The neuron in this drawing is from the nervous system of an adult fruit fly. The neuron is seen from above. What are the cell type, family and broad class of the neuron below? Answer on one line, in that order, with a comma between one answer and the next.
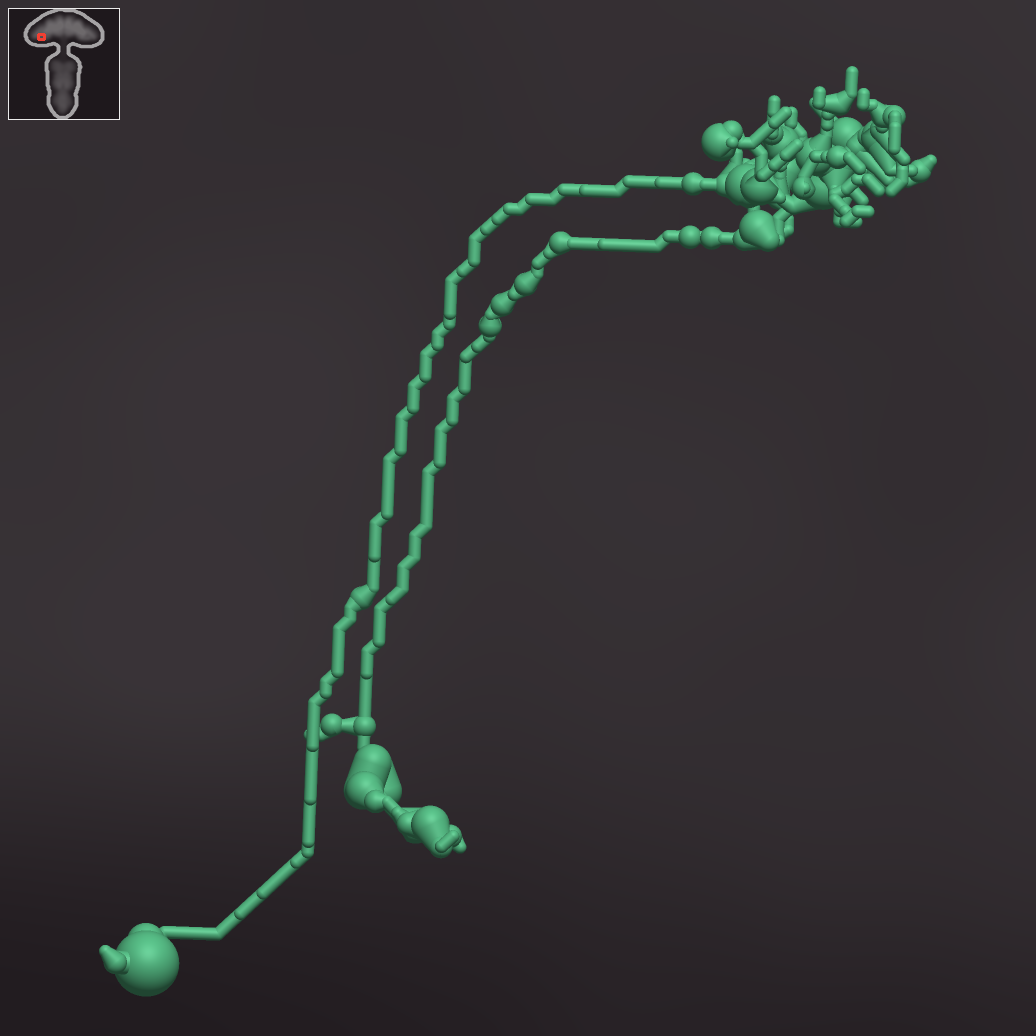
T5d, T, optic-lobe intrinsic neuron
